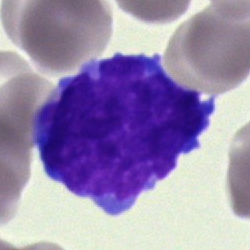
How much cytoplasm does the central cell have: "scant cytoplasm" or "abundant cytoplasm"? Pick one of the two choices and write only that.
Scant cytoplasm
